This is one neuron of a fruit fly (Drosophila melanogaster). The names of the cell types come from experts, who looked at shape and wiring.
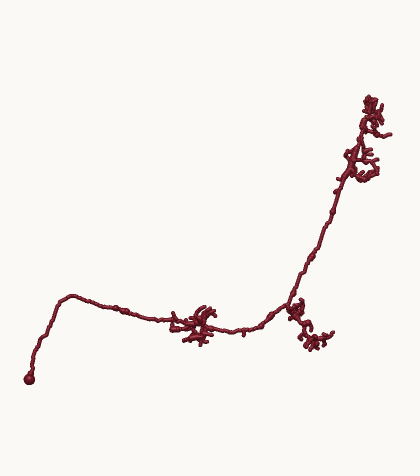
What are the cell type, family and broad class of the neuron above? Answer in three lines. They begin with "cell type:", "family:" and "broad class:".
cell type: TmY17
family: TmY
broad class: optic-lobe intrinsic neuron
